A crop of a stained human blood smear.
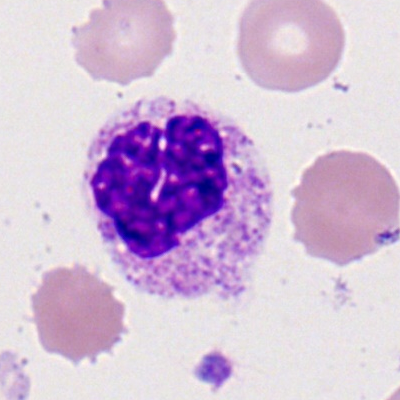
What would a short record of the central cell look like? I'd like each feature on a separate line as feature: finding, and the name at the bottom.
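Nucleus shape: see the notch at its top edge, making it heart-like.
Nucleus position: toward the upper left of the cell.
Chromatin: dark purple, coarsely clumped.
Cytoplasm: filled with fine purplish granules.
Name: band neutrophil.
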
